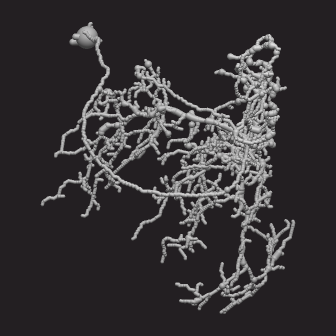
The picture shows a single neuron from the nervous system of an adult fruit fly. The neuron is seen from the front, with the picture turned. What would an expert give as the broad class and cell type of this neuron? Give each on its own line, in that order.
nerve-cord intrinsic neuron
INXXX301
